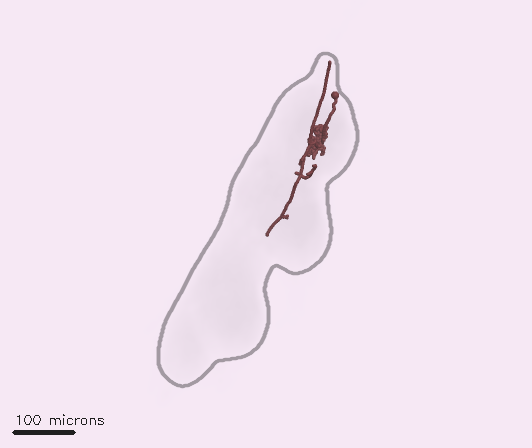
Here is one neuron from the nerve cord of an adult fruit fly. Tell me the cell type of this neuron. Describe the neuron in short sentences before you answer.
By the scale bar it is about 300 microns tall in this view. In this view it is taller than it is wide. This is an ascending neuron. Its cell type is AN10B039.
